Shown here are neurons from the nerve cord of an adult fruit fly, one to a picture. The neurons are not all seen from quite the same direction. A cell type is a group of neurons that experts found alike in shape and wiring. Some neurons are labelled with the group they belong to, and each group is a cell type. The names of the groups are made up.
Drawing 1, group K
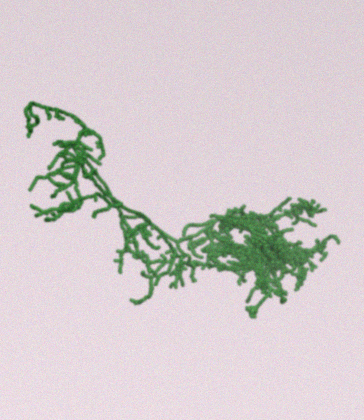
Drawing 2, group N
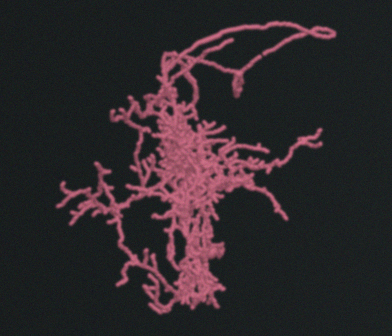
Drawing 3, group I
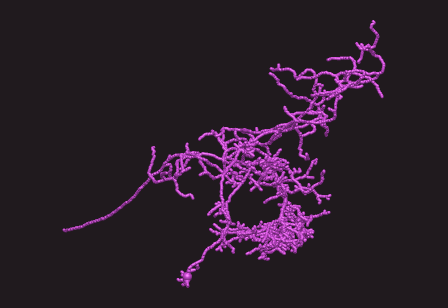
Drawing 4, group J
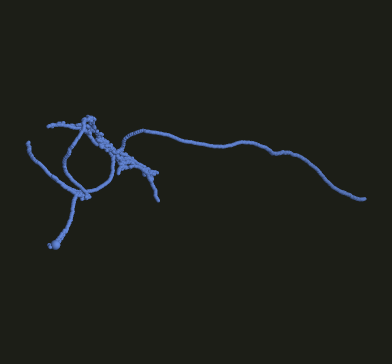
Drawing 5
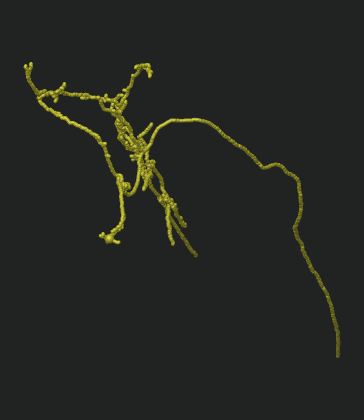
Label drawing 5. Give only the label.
group J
